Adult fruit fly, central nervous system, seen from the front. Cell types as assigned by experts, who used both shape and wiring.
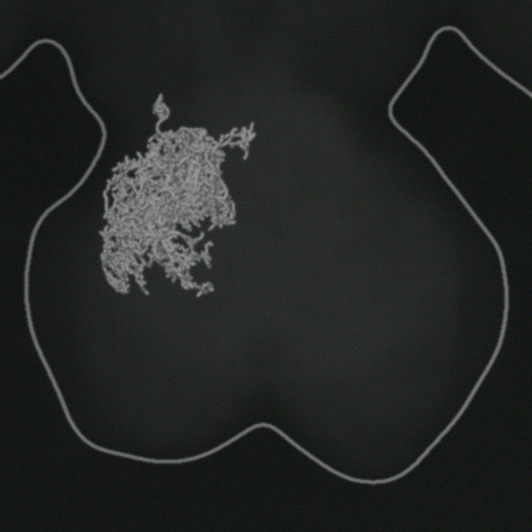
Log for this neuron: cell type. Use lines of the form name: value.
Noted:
cell type: IN19A015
